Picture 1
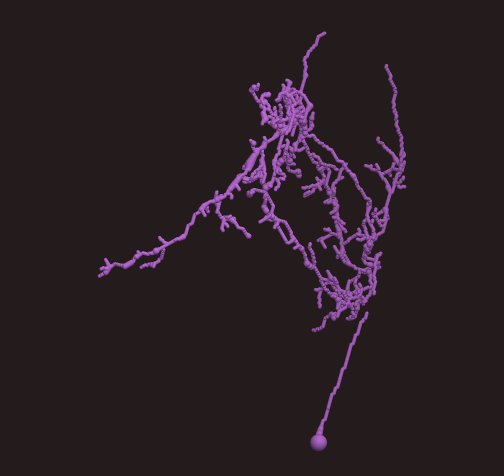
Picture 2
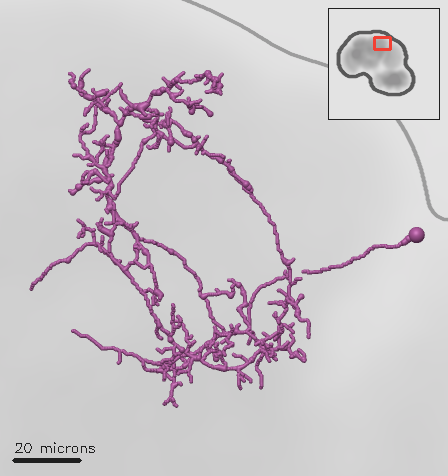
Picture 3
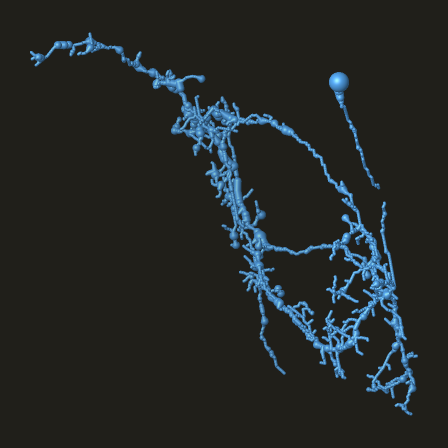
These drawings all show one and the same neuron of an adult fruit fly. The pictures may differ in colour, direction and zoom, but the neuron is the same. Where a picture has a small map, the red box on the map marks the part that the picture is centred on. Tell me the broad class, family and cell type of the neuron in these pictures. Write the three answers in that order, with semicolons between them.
central-brain intrinsic neuron; hemilineage SLPpl2; SLP360_d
